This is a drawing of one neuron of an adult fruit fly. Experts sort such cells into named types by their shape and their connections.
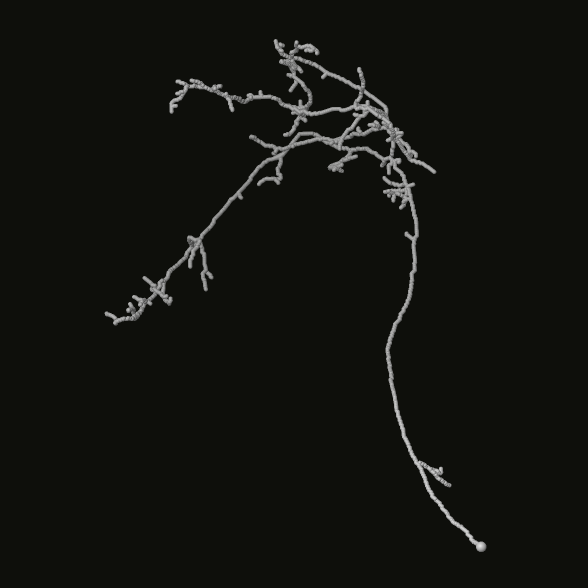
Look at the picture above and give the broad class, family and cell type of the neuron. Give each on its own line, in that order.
nerve-cord intrinsic neuron
hemilineage 03B
IN03B071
